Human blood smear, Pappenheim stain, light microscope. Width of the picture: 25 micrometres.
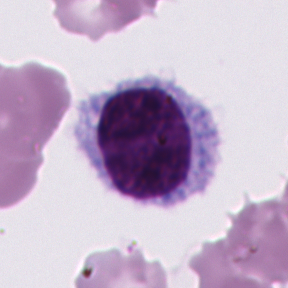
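Hairy cell, centre of a stained peripheral blood smear. Its edge is ragged and fuzzy, not smooth. The nucleus, about 10 by 8 micrometres within a cell of about 13 by 11 micrometres, is oval without indentation or lobes and fills about 60% of the cell's area. Its chromatin is dark purple, with coarse streaks and clumps. The pale blue cytoplasmic rim is wider on the right than on the left.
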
